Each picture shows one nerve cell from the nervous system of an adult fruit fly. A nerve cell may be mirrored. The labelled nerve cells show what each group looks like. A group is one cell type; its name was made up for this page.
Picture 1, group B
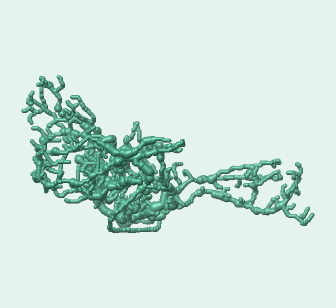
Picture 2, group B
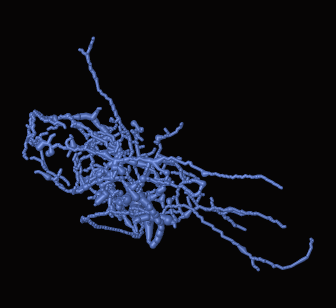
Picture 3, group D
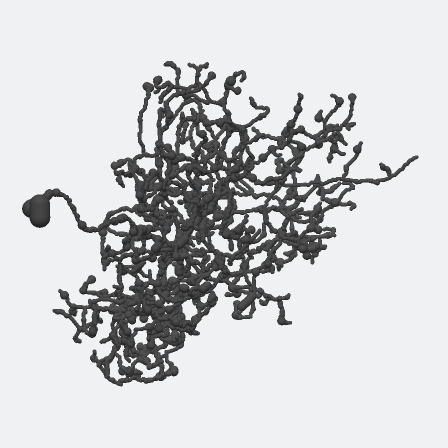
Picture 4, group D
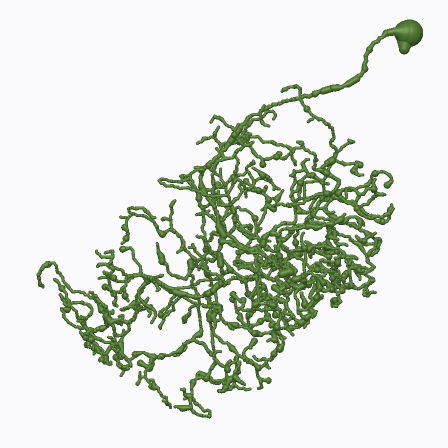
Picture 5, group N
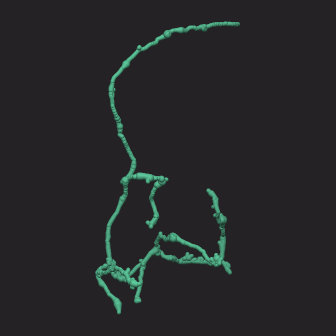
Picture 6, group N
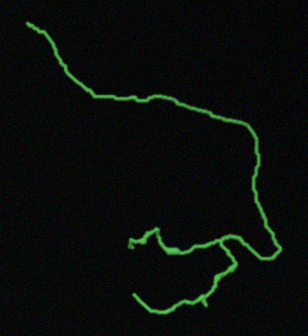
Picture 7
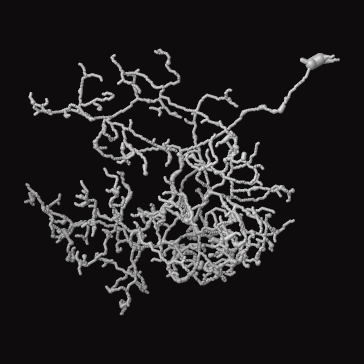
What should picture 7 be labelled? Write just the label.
group D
